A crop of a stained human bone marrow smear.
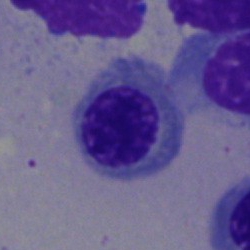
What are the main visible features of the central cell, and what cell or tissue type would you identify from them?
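Coarsely clumped chromatin, darker patches separated by small pale spaces. Pale greyish-blue cytoplasmic rim, wider above the nucleus than below. No granules or vacuoles visible in the cytoplasm. This is an erythroblast.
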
